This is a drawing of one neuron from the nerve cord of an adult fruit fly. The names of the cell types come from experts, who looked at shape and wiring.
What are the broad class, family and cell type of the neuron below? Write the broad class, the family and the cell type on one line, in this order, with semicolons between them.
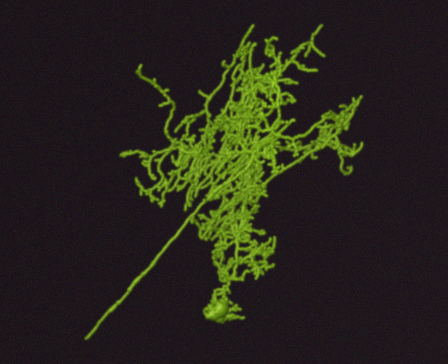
ascending neuron; hemilineage 07B; AN07B004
